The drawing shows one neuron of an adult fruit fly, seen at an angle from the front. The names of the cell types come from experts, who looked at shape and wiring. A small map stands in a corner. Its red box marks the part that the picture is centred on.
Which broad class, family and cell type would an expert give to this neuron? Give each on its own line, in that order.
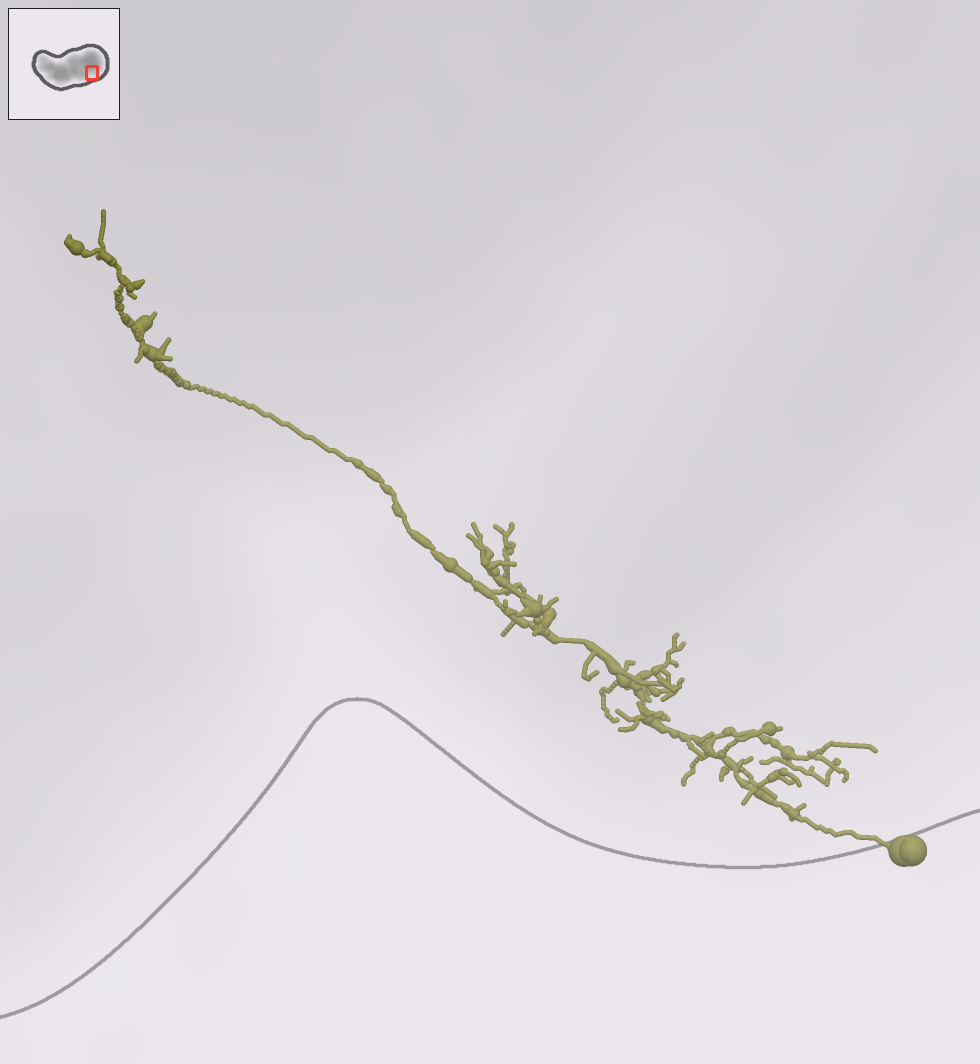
optic-lobe intrinsic neuron
Tm
Tm12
